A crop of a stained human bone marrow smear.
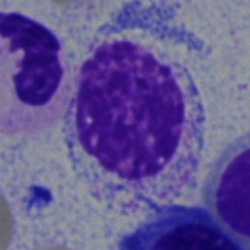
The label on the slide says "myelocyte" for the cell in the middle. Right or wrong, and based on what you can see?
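Coarse, clumped chromatin fills the nucleus, with small paler patches between darker areas.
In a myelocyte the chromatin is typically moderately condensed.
The name myelocyte therefore fits this cell better than promyelocyte. The outline is roughly round, and no clear vacuoles are seen in the cytoplasm. To its left lies another cell whose nucleus is dark and indented.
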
